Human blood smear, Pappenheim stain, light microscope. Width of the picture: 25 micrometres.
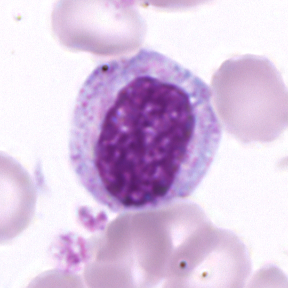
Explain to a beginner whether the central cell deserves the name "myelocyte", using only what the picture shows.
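The outline is smooth and roughly round, with a few slightly flattened sides, and the cell is about 14 micrometres across. Its nucleus is oval, about 12 by 8 micrometres, with an even edge and no indentation or lobes, and it takes up about 50% of the cell's area. It sits low, leaving only a thin band of cytoplasm beneath it. The chromatin is dark purple and patchy, with many small pale spots between denser clumps. Pale lilac-blue cytoplasm runs all the way round the nucleus, with fine pinkish-purple granules scattered through it.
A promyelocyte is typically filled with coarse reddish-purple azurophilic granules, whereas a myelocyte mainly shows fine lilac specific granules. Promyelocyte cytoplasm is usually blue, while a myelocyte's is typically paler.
Fine granules in pale cytoplasm therefore count for myelocyte and against promyelocyte.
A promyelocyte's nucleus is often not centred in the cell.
The low-set nucleus here leans toward promyelocyte. On balance the granules and cytoplasm carry it, and myelocyte is the right name.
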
